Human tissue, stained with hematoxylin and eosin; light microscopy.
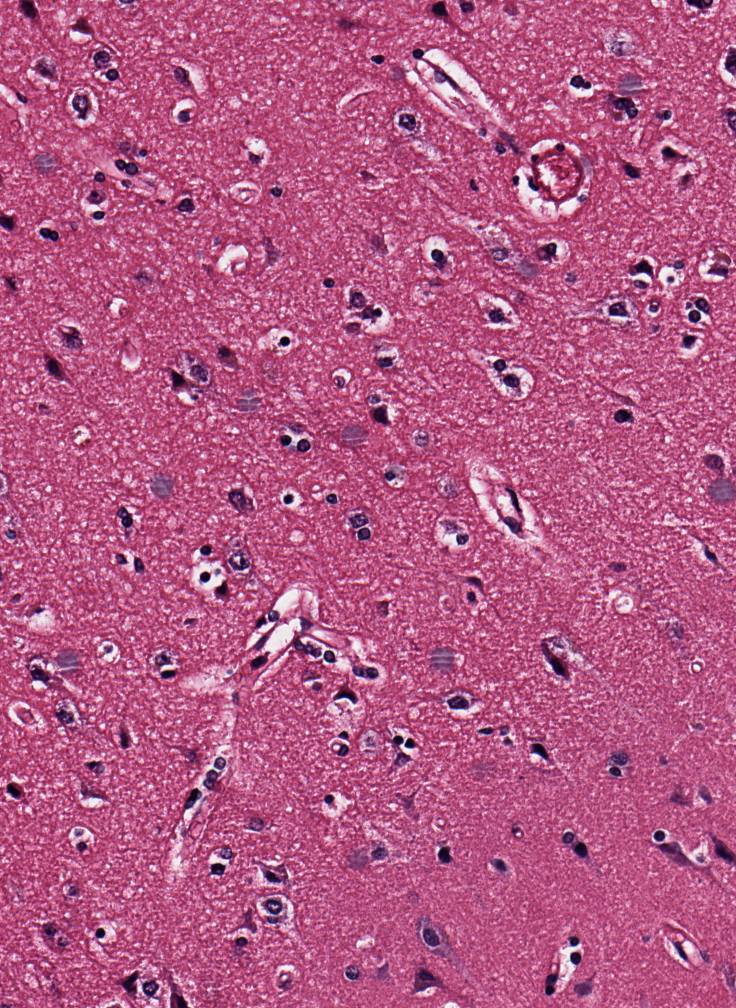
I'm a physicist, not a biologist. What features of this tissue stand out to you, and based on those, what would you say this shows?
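Finely granular, evenly pink matrix with scattered cells; no glands or tubules. Most nuclei are small, round, dark, single and evenly spread. Left of centre, two or three nuclei share one clear space. Upper right, a small vessel in cross-section. This is cerebral cortex.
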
